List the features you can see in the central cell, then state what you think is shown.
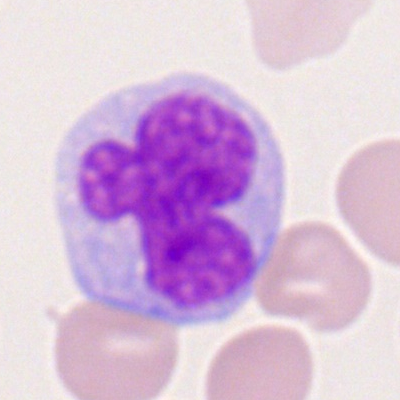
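Cytoplasm plentiful, surrounding nucleus on all sides. Colour pale greyish-blue; no distinct coarse granules. Outline rounded and smooth, without projections. Monocyte.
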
